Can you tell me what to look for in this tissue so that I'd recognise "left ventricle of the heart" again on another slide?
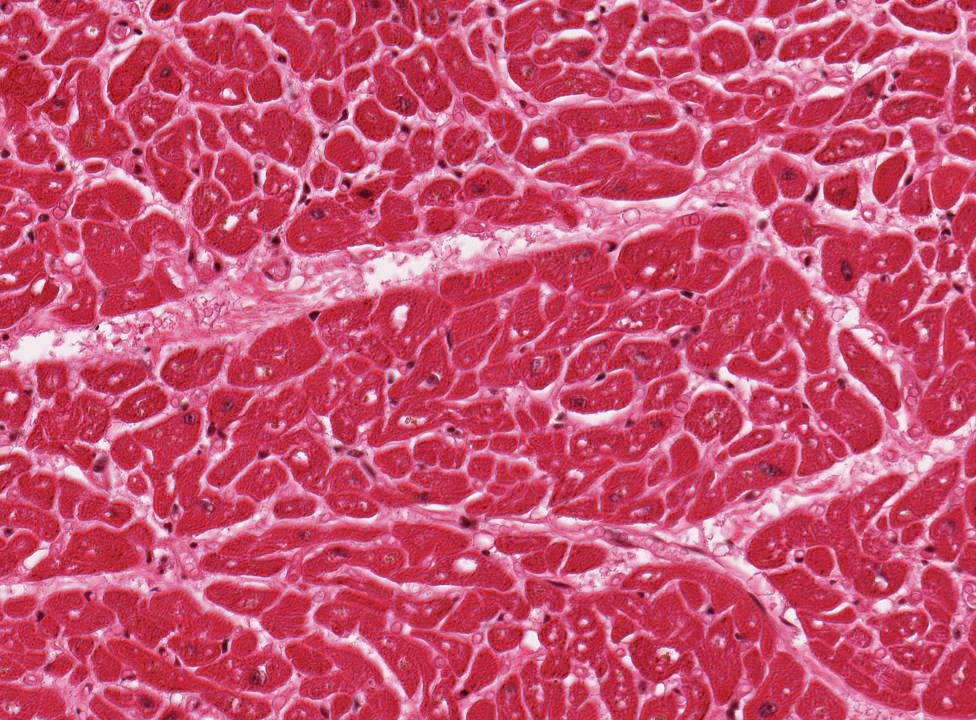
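This is left ventricle of the heart, so let me go through the field piece by piece. It is filled with muscle fibres, cut mostly in cross or oblique section and grouped into bundles. Wherever a fibre's nucleus shows, there is just the one, sitting in the centre of the fibre. Some fibres also hold fine golden-brown granules near their centre. And in the narrow spaces between the fibres, I notice small dark nuclei.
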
